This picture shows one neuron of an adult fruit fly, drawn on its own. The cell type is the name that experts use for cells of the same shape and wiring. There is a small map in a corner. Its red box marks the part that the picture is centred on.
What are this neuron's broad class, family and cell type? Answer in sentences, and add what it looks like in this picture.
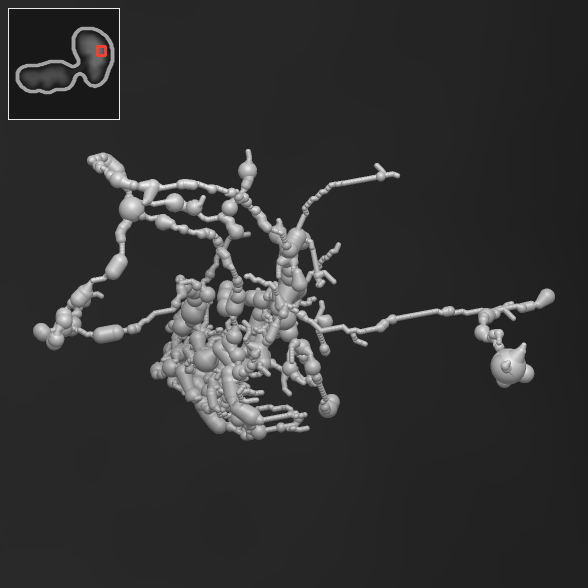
Its broad class is central-brain intrinsic neuron. The family is hemilineage ALv2. It is of cell type vLN28. Dozens of branch ends can be seen. In this view it is wider than it is tall.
